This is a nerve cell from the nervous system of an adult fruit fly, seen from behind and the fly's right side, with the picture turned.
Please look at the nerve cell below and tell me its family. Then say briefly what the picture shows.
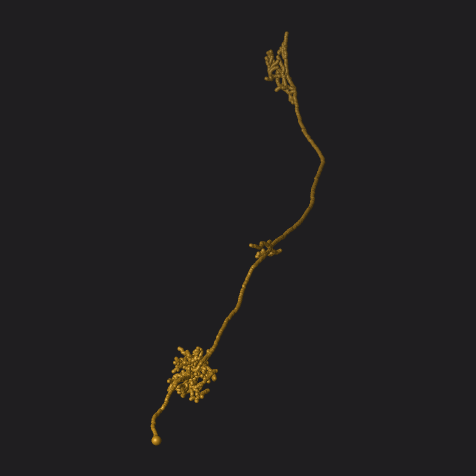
The family is hemilineage 03B. This is an ascending neuron. As drawn here it is taller than it is wide.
